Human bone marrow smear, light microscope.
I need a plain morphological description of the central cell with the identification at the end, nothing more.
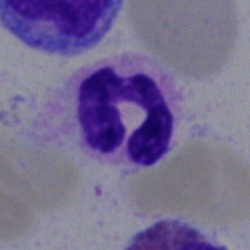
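Starting with its shape, the nucleus is bent into a horseshoe around a pale central space. Next, the two ends of that horseshoe are separated by a gap at the bottom. Then the chromatin: dark purple and coarsely clumped. Finally, no nucleoli are visible in the nucleus. The central cell is a segmented neutrophil.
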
